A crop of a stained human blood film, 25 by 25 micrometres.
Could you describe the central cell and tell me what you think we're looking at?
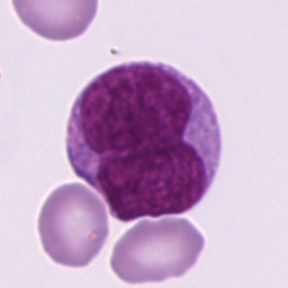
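The cell is about 14 micrometres across, and its nucleus, about 14 by 11 micrometres, fills about 70% of the cell's area. A notch on the right side of the nucleus divides it into an upper and a lower lobe. The chromatin is finely textured and lacy rather than coarsely clumped. The cytoplasm is pale lilac-grey, with only fine, faint granularity and no coarse granules. The cell is a myeloblast.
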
